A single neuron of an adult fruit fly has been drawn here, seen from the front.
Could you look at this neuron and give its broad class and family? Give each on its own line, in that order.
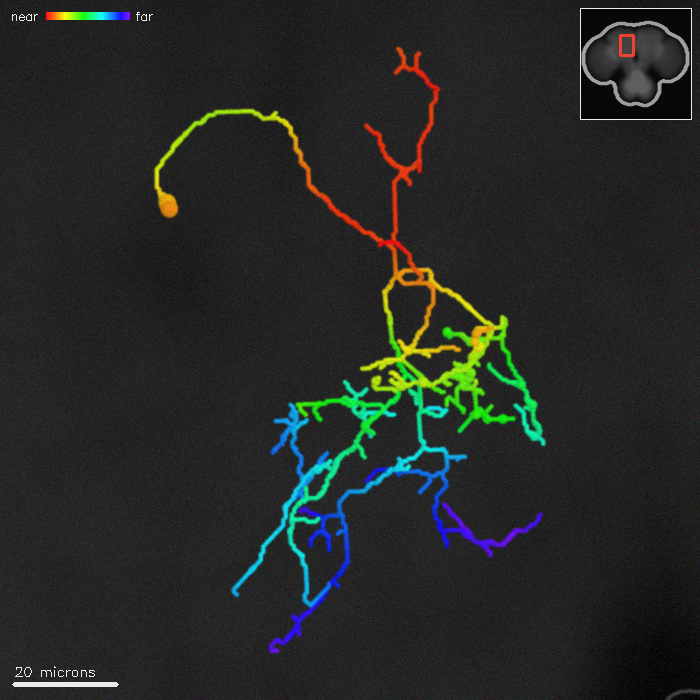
central-brain intrinsic neuron
hemilineage AOTUv1_medial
